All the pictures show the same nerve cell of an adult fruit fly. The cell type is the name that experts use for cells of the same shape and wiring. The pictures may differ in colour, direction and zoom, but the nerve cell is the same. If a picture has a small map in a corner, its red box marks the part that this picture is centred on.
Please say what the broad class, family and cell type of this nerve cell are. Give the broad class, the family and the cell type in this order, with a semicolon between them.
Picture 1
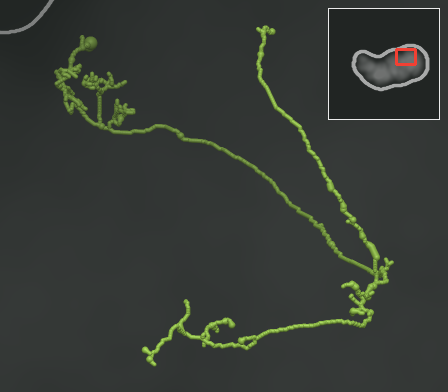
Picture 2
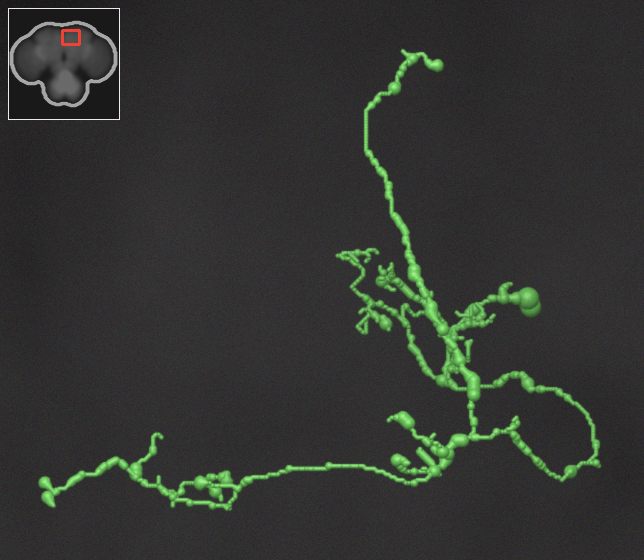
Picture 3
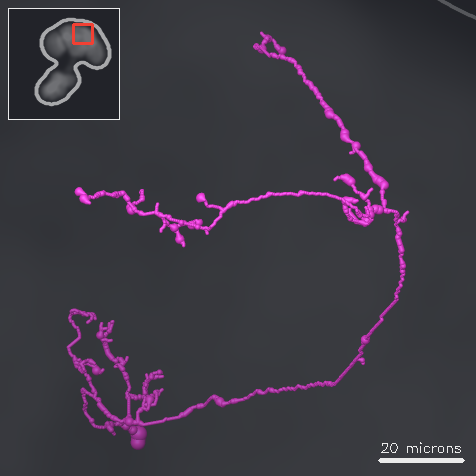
central-brain intrinsic neuron; class Kenyon Cell; KCa'b'-m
